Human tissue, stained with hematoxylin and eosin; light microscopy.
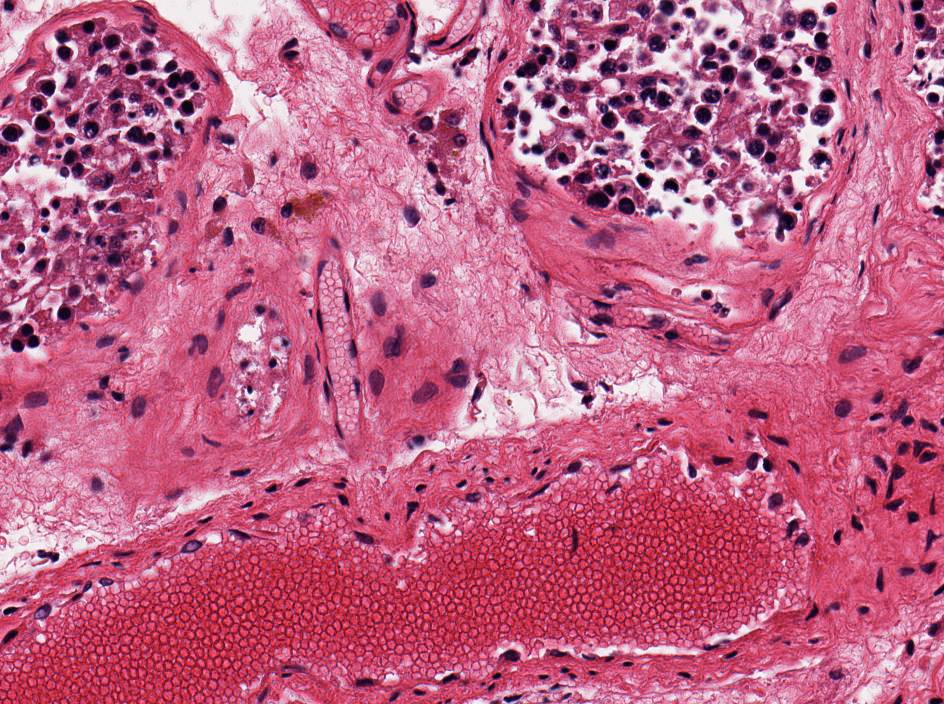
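Testis, haematoxylin and eosin stained section. Working from bottom to top: a large, wide vessel crosses the lower part of the field. Two rounded spaces, at upper left and upper right, are filled with cells bearing dark round nuclei; these cells lie loosely, with small clear gaps between them rather than forming cohesive sheets. Finally, a few golden-brown pigment granules sit in the stroma at upper centre-left.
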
